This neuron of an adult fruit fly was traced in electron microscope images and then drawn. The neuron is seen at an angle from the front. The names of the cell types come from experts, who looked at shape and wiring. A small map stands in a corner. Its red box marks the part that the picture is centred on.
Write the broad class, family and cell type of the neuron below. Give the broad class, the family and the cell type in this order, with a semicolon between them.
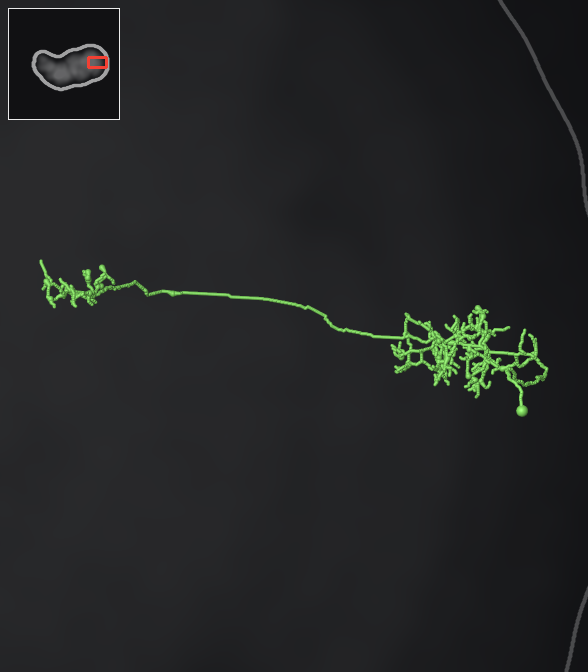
optic-lobe intrinsic neuron; Tm; Tm37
